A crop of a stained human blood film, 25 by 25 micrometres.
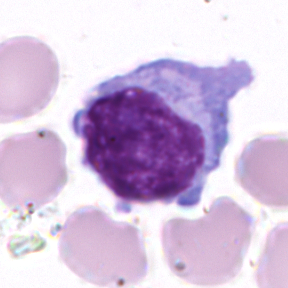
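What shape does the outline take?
Irregular, I'd say, with a broad pointed extension of cytoplasm toward the upper right.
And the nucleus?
A single rounded mass without lobes, about 11 by 9 micrometres, its dark purple chromatin clumped with small paler patches between the clumps, and no distinct nucleolus standing out.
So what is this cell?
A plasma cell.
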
